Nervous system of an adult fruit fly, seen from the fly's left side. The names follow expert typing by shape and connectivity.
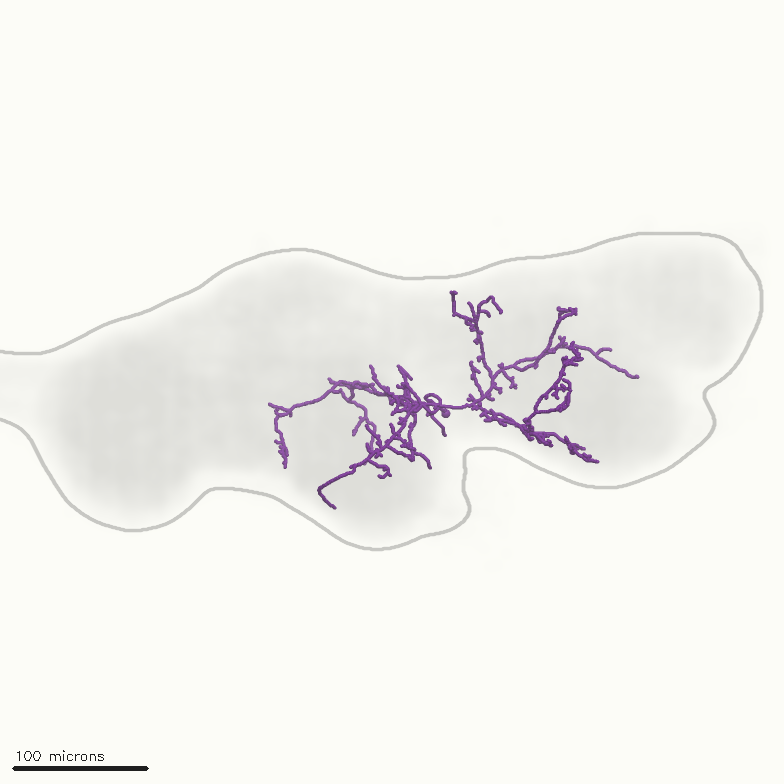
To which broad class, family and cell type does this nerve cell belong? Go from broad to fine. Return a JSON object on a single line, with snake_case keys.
{"broad_class": "nerve-cord intrinsic neuron", "family": "hemilineage 03A", "cell_type": "IN03A052"}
